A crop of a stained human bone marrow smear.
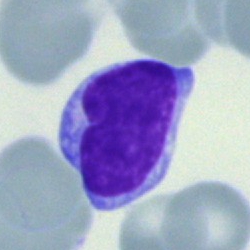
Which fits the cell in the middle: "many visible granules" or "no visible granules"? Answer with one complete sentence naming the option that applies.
The cell shows no granules in its cytoplasm.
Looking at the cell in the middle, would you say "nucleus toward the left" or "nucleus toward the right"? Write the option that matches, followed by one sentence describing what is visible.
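Nucleus toward the right. The rim of cytoplasm is widest on the left side of the cell.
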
